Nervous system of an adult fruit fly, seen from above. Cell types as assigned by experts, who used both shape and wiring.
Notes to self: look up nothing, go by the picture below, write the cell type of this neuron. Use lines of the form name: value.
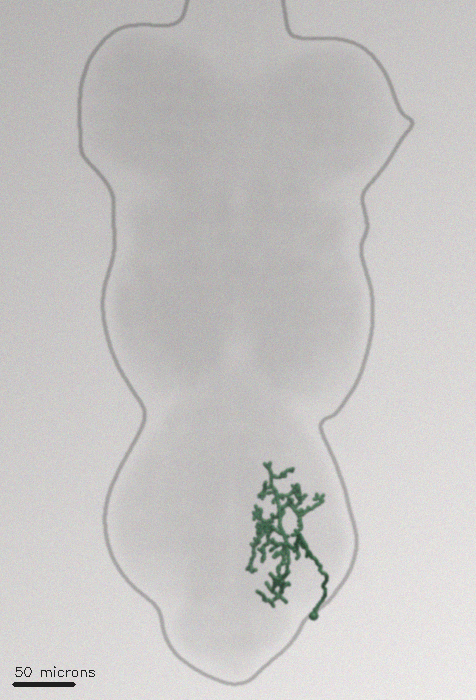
cell type: IN19A059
